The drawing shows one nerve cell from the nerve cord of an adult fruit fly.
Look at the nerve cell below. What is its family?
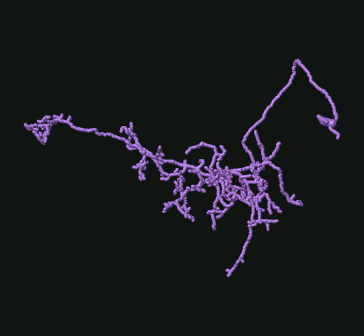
hemilineage 19A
